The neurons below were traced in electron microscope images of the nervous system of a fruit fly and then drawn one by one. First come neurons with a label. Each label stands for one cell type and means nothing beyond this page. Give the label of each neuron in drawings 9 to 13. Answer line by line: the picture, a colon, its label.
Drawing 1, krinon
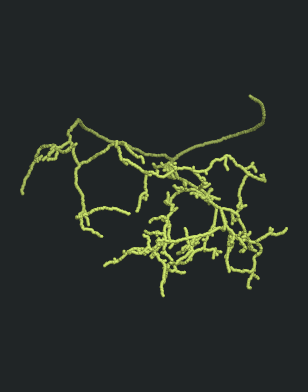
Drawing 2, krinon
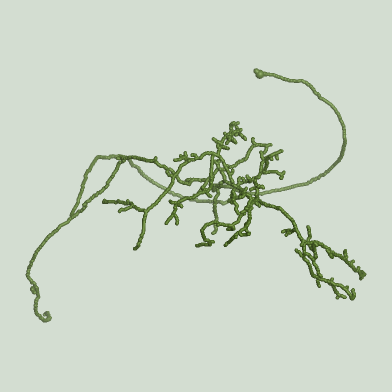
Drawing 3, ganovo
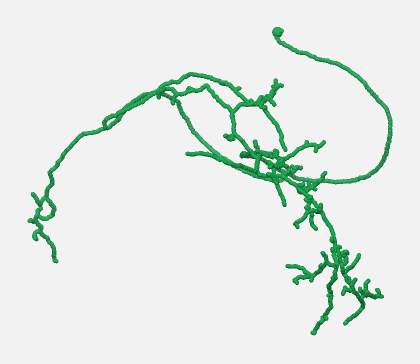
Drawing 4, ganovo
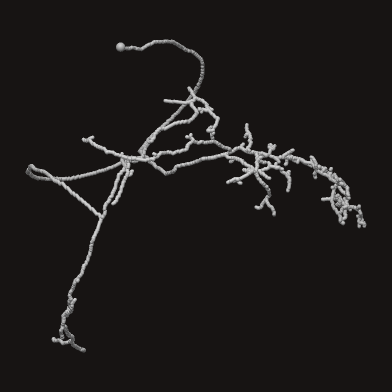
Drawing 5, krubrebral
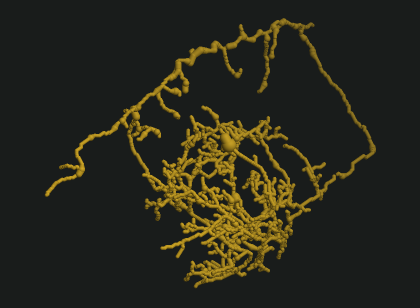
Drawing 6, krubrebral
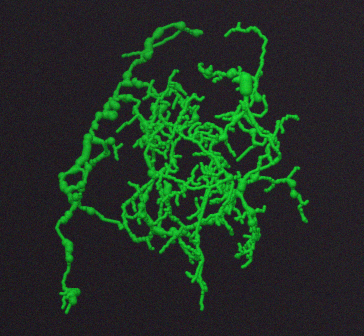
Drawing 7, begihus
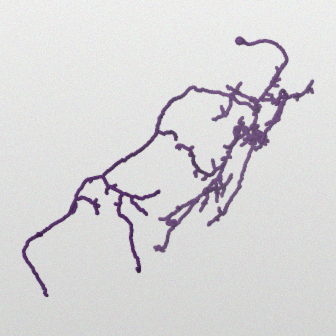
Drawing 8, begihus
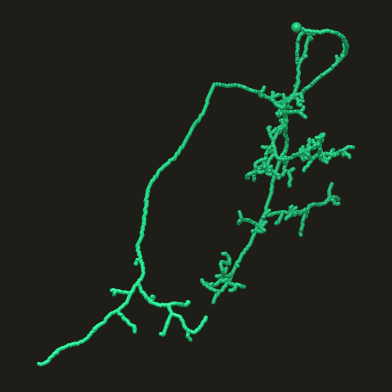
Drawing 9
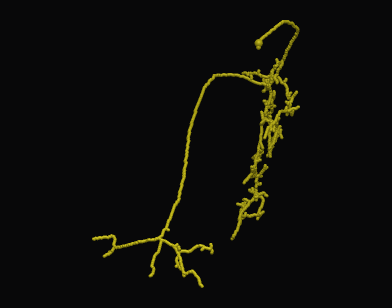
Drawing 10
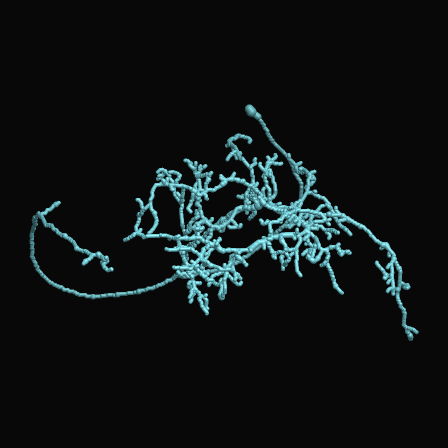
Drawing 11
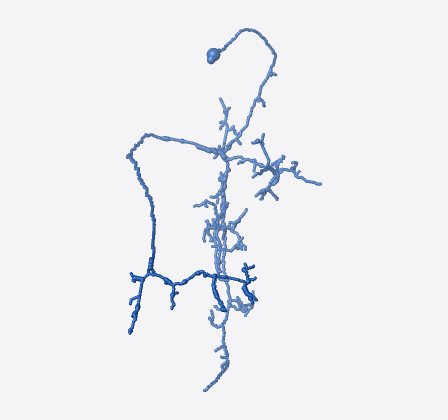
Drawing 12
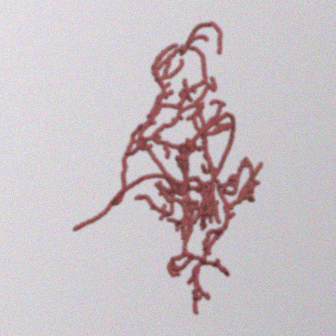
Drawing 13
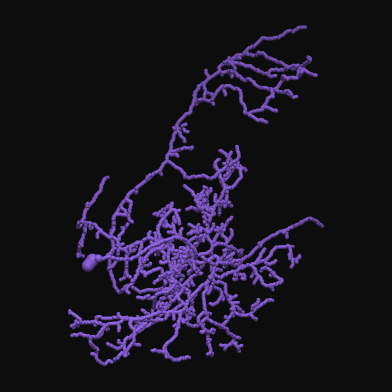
9: begihus
10: krinon
11: begihus
12: krubrebral
13: krubrebral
